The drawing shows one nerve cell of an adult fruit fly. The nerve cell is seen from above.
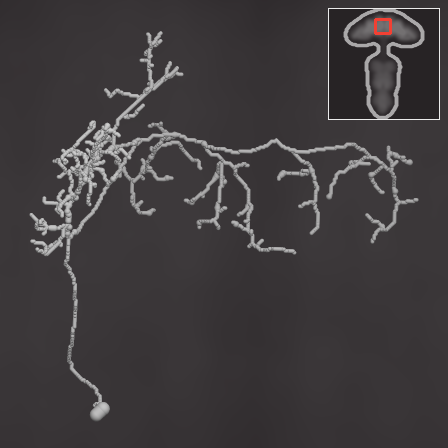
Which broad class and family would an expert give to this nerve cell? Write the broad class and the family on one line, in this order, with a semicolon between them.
central-brain intrinsic neuron; hemilineage SIPp1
